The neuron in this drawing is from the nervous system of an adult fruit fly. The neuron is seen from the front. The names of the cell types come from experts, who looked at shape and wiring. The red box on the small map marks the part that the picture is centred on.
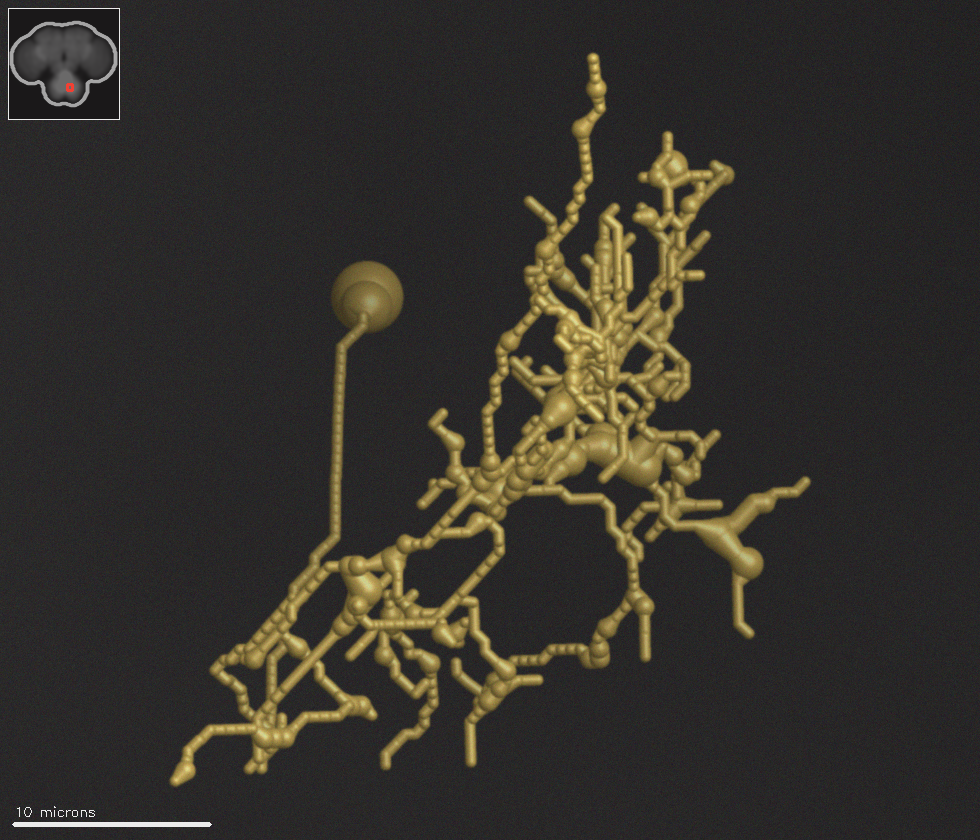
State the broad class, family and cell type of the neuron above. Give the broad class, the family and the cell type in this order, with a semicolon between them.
nerve-cord intrinsic neuron; hemilineage 01B; IN01B084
